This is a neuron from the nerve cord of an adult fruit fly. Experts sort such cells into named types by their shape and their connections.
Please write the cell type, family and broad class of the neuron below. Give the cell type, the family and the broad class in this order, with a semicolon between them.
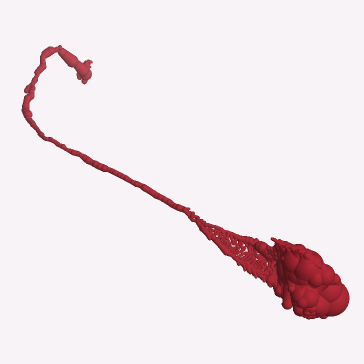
SNta43; class mechanosensory tactile; sensory neuron entering the nerve cord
